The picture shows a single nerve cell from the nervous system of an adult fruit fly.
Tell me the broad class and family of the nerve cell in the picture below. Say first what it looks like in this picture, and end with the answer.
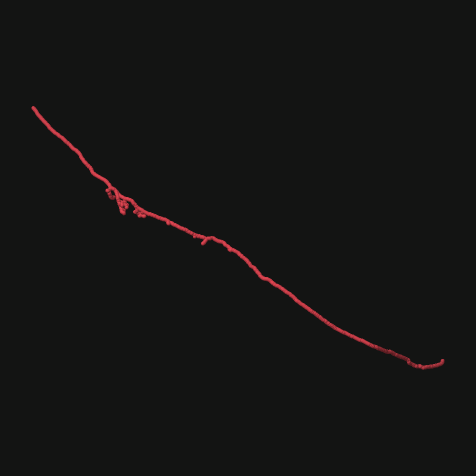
The drawing shows no cell body. As drawn here it is wider than it is tall. Its broad class is sensory neuron ascending to the brain. Its family is called class mechanosensory proprioceptive.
